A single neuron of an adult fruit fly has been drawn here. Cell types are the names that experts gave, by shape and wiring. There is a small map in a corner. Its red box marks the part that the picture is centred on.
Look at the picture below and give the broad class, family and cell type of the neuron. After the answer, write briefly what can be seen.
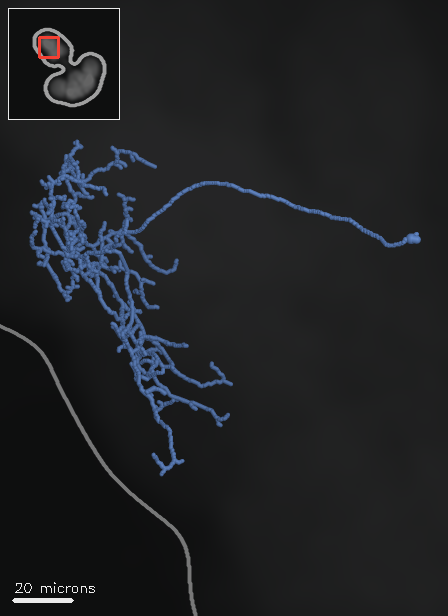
Its broad class is nerve-cord intrinsic neuron. The family is hemilineage 13B. It is of cell type IN13B067. The cell body is on the right of the picture. From left to right in the picture it spans about 140 microns. Dozens of branch ends can be seen.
